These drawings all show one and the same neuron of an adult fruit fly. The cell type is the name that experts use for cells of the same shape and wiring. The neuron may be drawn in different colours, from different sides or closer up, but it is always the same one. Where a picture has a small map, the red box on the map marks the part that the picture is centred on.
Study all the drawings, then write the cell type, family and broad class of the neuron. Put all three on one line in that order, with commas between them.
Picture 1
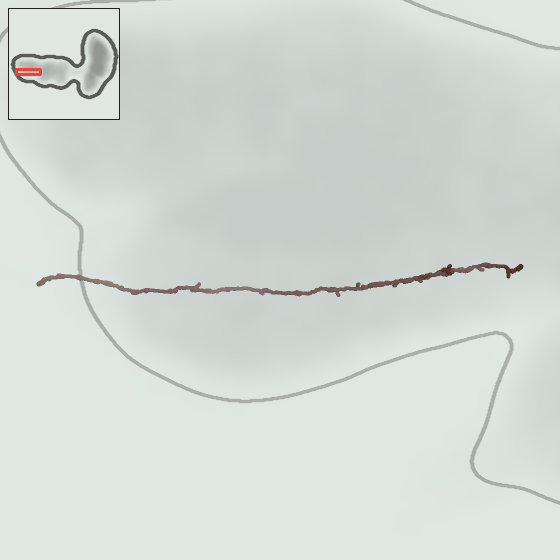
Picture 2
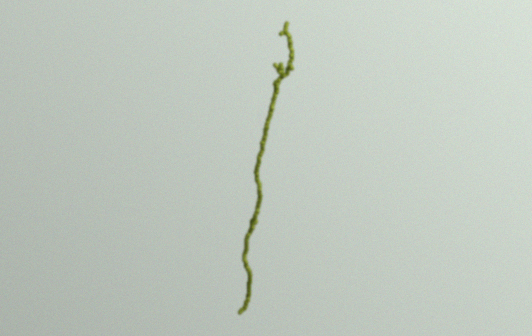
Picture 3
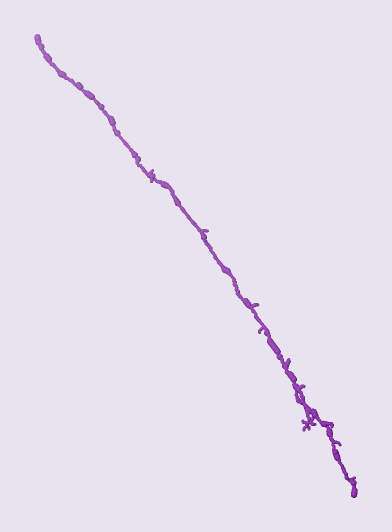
SNpp58, class mechanosensory proprioceptive, sensory neuron entering the nerve cord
